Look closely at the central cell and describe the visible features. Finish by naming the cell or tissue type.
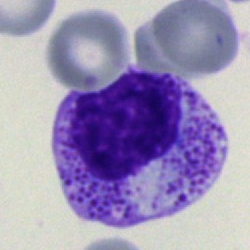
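Notice the rounded, smooth-edged outline first. The nucleus sits toward the upper left, and the plentiful cytoplasm is widest below and to the right of it. Look how many coarse, round purple granules fill that cytoplasm. This cell is a myelocyte.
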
